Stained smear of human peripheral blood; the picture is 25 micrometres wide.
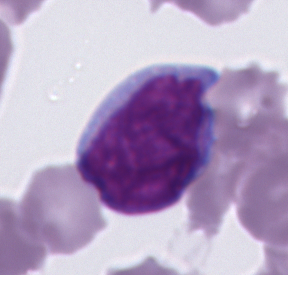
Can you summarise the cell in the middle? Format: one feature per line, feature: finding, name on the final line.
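Nucleus: oval outline, filling about 80% of the cell's area
Cytoplasm: only a narrow rim, widest as a crescent along the upper-left edge
Colour: pale blue
Granules: none that I can see
Vacuoles: none visible either
Name: myeloblast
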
